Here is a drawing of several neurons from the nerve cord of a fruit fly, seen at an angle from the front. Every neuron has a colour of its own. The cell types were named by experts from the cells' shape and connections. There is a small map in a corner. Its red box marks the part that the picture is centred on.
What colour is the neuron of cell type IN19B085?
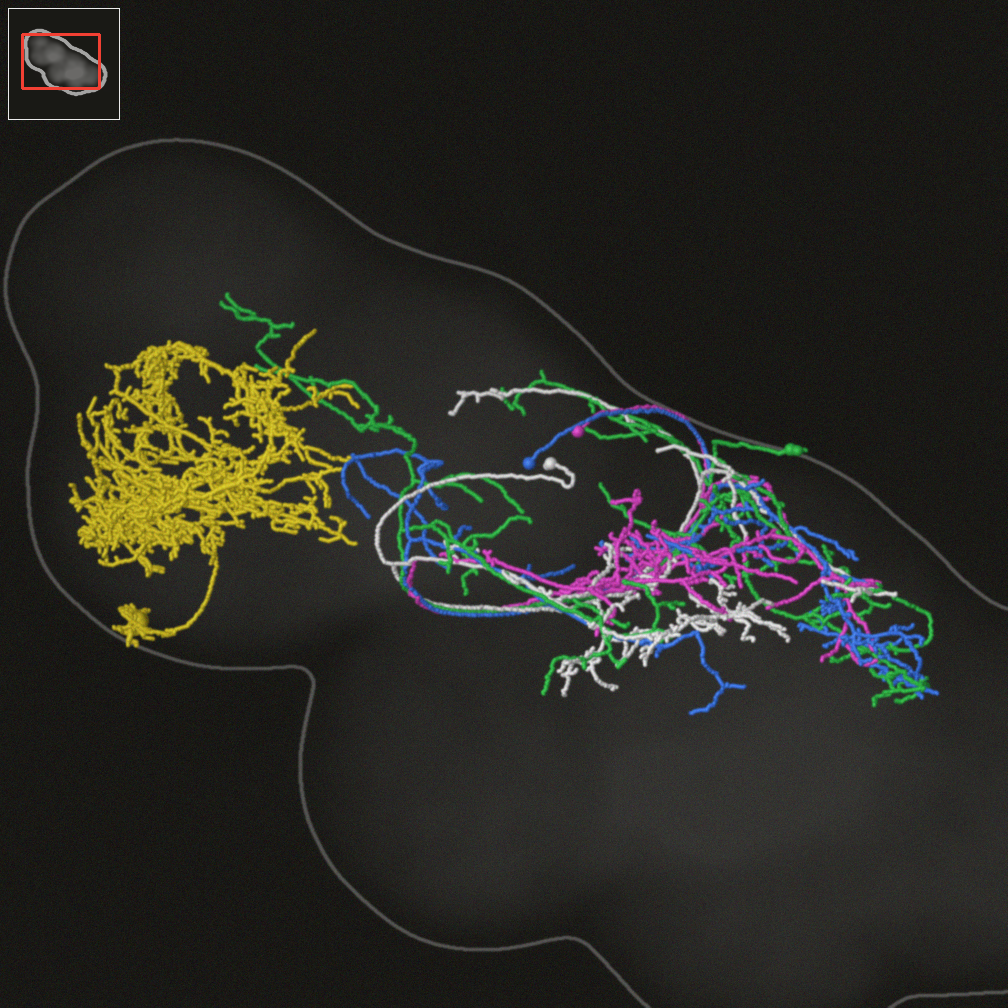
white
